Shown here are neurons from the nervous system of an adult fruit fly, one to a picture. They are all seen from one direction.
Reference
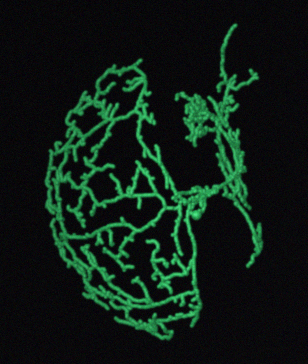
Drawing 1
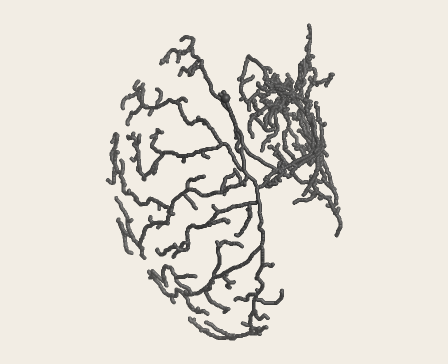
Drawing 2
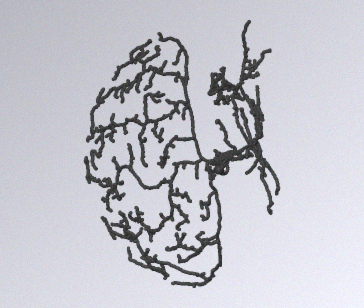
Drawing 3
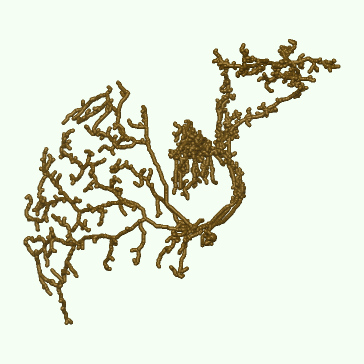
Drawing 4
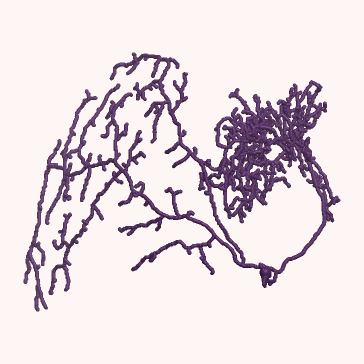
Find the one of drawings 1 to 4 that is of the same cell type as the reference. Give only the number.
2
